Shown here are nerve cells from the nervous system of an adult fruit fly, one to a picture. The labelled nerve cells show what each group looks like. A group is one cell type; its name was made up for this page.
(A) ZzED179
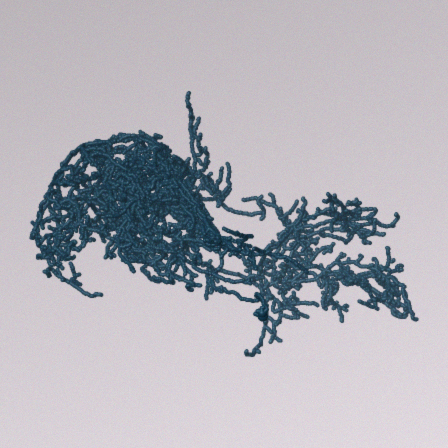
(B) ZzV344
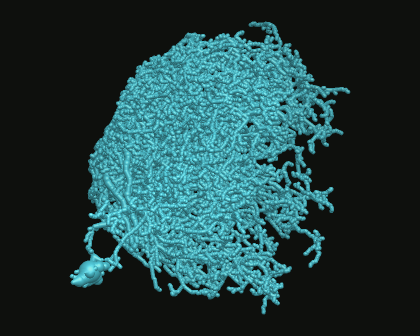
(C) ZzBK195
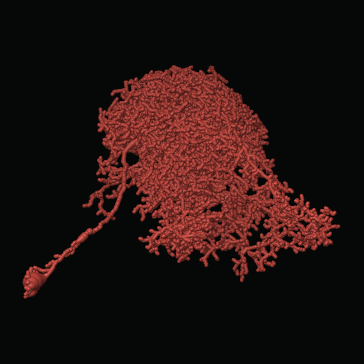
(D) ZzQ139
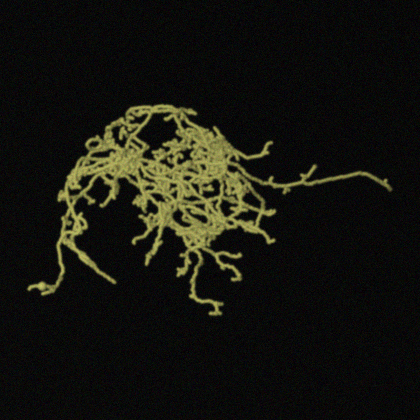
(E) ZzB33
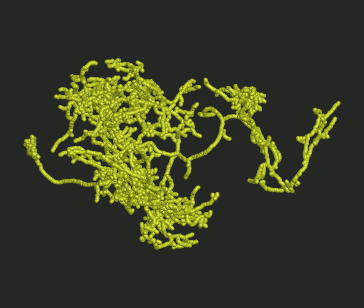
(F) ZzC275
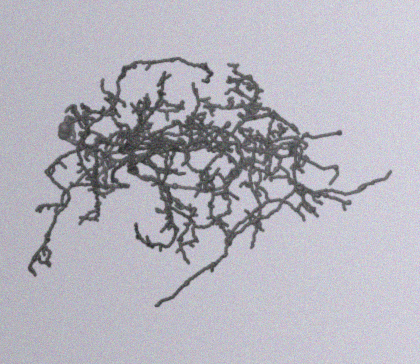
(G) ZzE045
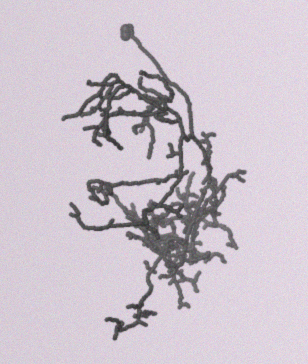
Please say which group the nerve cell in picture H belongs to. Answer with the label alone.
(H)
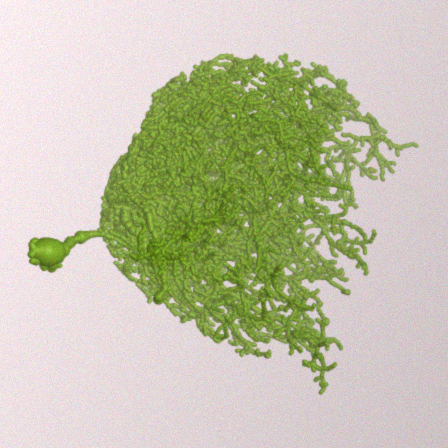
ZzV344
